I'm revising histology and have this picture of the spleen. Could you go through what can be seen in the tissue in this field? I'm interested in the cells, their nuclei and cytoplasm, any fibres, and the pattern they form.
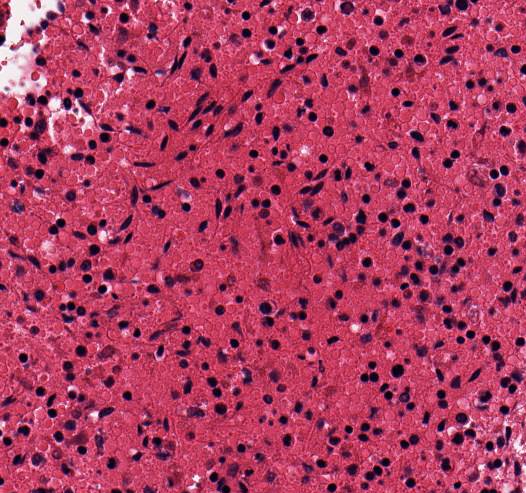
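Cells seem to be scattered fairly evenly over the whole field, and I see no glands, tubules or other discrete units forming. Most of the nuclei are small, round and darkly stained. In the upper centre, though, elongated spindle-shaped nuclei gather, and they mostly run obliquely rather than in one horizontal line.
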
